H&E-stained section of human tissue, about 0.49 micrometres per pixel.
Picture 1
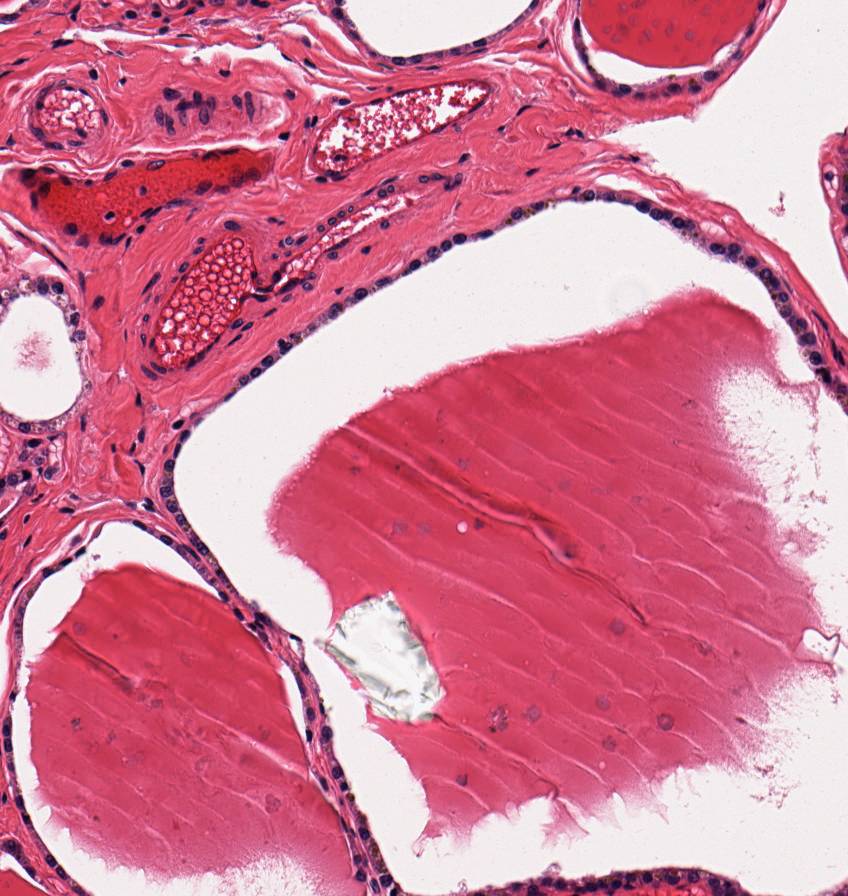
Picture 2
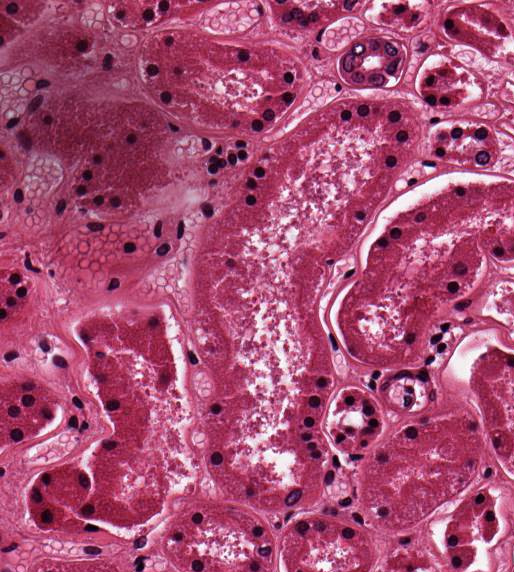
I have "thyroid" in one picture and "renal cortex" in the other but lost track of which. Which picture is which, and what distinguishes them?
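Two names: thyroid in picture 1, renal cortex in picture 2. First, the units: large rounded follicles fill most of picture 1, whereas picture 2 is crowded with closely packed tubules cut in various planes. Second, the lining: a single layer of flattened to low cuboidal cells in the thyroid; in the renal cortex, most large tubules have cells with abundant granular eosinophilic cytoplasm and round dark nuclei. Third, what lies between: a band of stroma and vessels crosses the upper left of picture 1, while picture 2 has very little interstitium.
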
